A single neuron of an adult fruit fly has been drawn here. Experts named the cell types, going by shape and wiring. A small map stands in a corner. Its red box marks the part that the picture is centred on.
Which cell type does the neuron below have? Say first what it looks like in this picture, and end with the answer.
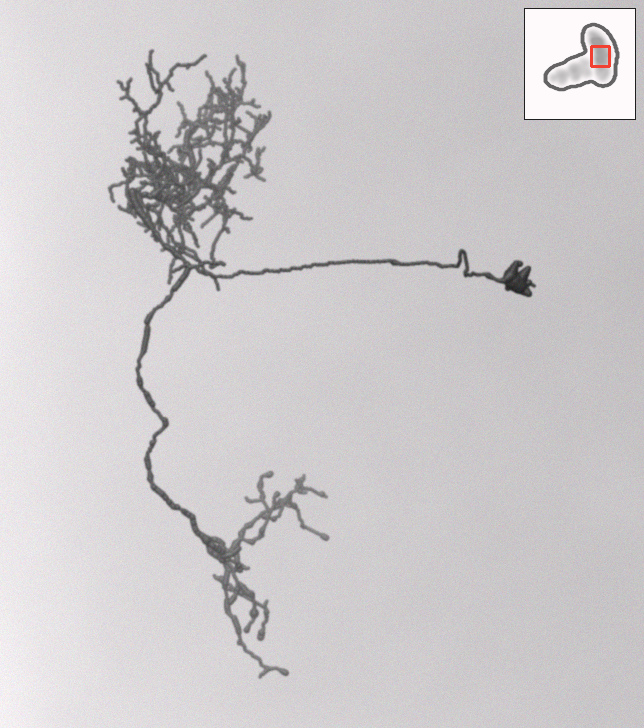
In this view it is taller than it is wide. Its broad class is central-brain intrinsic neuron. It is of cell type CB0164.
